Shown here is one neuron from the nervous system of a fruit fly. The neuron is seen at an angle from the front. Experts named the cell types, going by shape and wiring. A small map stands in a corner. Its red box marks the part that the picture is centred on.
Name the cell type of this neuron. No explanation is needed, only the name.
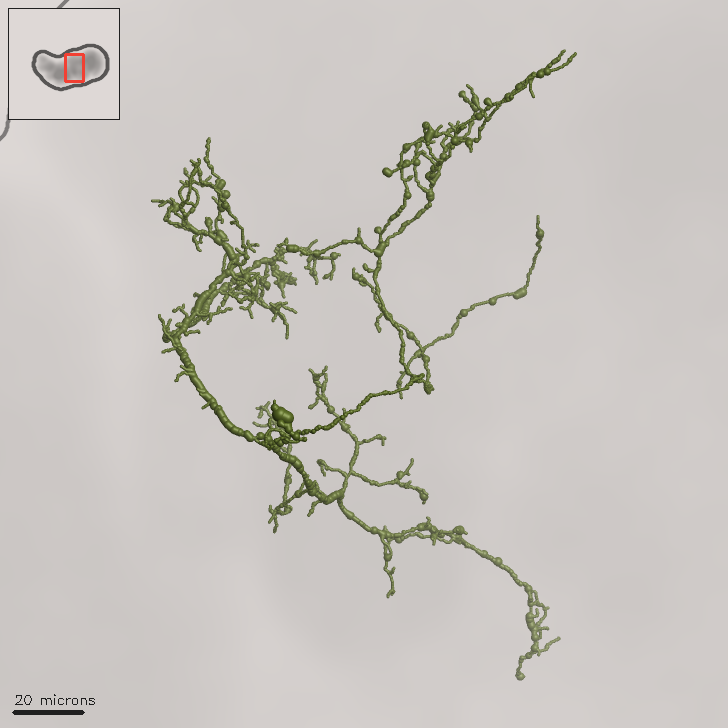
PVLP206m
